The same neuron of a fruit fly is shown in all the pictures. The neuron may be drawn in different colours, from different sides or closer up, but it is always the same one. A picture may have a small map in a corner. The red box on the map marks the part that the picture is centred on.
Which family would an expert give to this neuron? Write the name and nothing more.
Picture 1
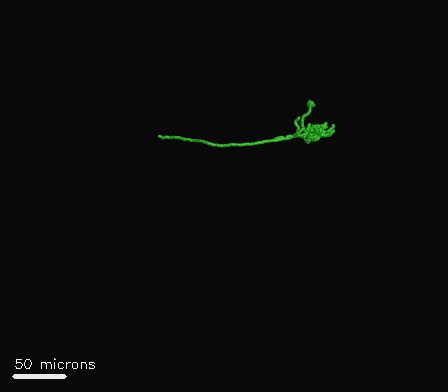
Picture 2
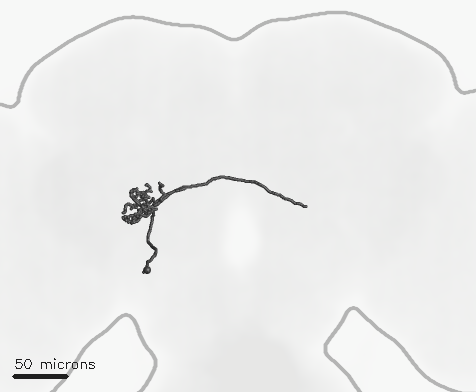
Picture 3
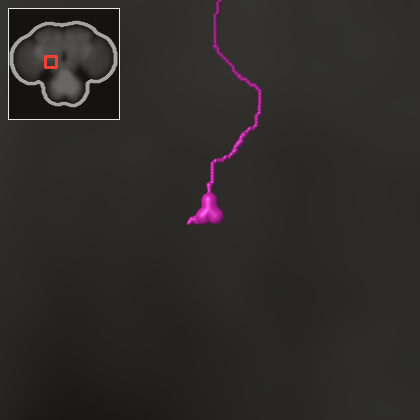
hemilineage ALv2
